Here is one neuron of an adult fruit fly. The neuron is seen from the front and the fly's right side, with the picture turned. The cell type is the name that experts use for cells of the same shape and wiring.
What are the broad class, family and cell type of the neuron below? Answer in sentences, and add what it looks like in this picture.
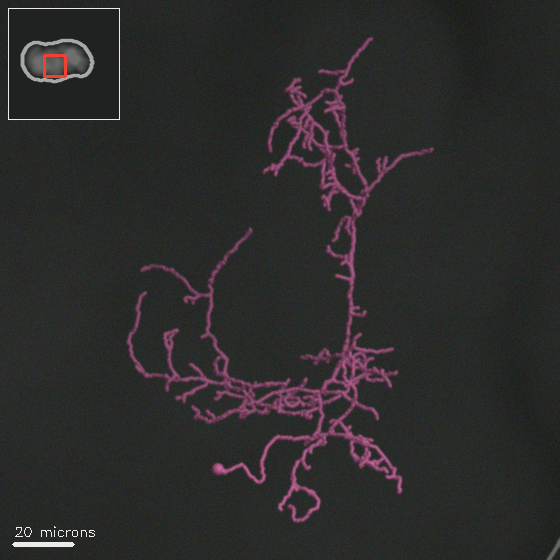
It is a central-brain intrinsic neuron. Its family is hemilineage VLPd1. The cell type is AVLP038. The cell body can be seen at the bottom of the picture. By the scale bar it is about 170 microns tall in this view. Dozens of branch ends can be seen.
